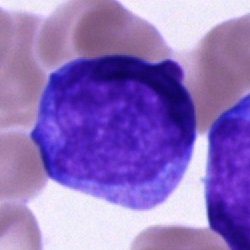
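Blast, the central cell in a stained human bone marrow smear. Its outline is roughly round, with a few slightly flattened sides. Deep blue cytoplasm forms only a narrow rim around the nucleus. A small rounded bleb protrudes from the upper right edge of the cell.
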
